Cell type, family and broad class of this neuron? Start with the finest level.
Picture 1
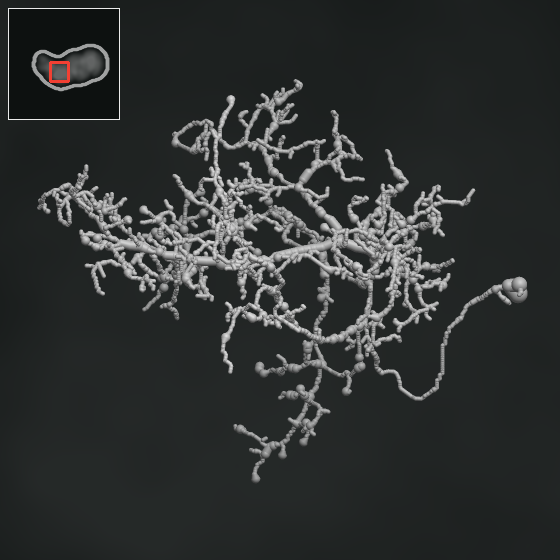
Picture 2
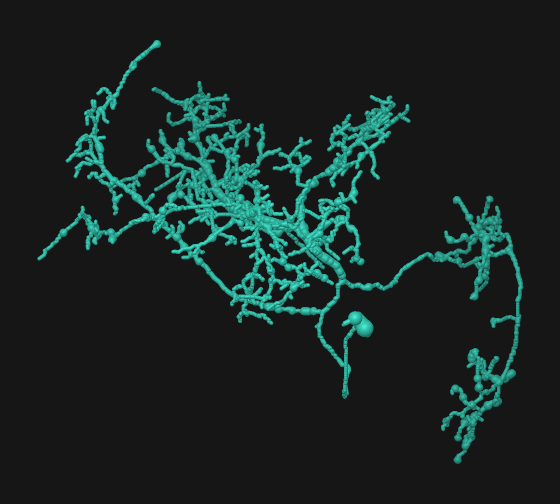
IN08A016; hemilineage 08A; nerve-cord intrinsic neuron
